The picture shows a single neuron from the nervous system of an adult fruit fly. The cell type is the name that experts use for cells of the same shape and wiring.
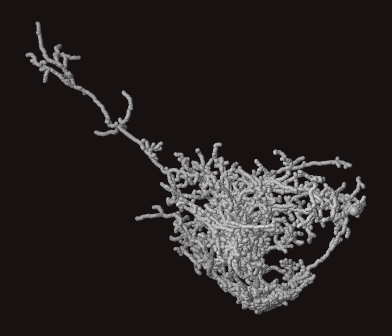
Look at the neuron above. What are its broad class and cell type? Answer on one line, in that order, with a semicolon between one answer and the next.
central-brain intrinsic neuron; CL063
